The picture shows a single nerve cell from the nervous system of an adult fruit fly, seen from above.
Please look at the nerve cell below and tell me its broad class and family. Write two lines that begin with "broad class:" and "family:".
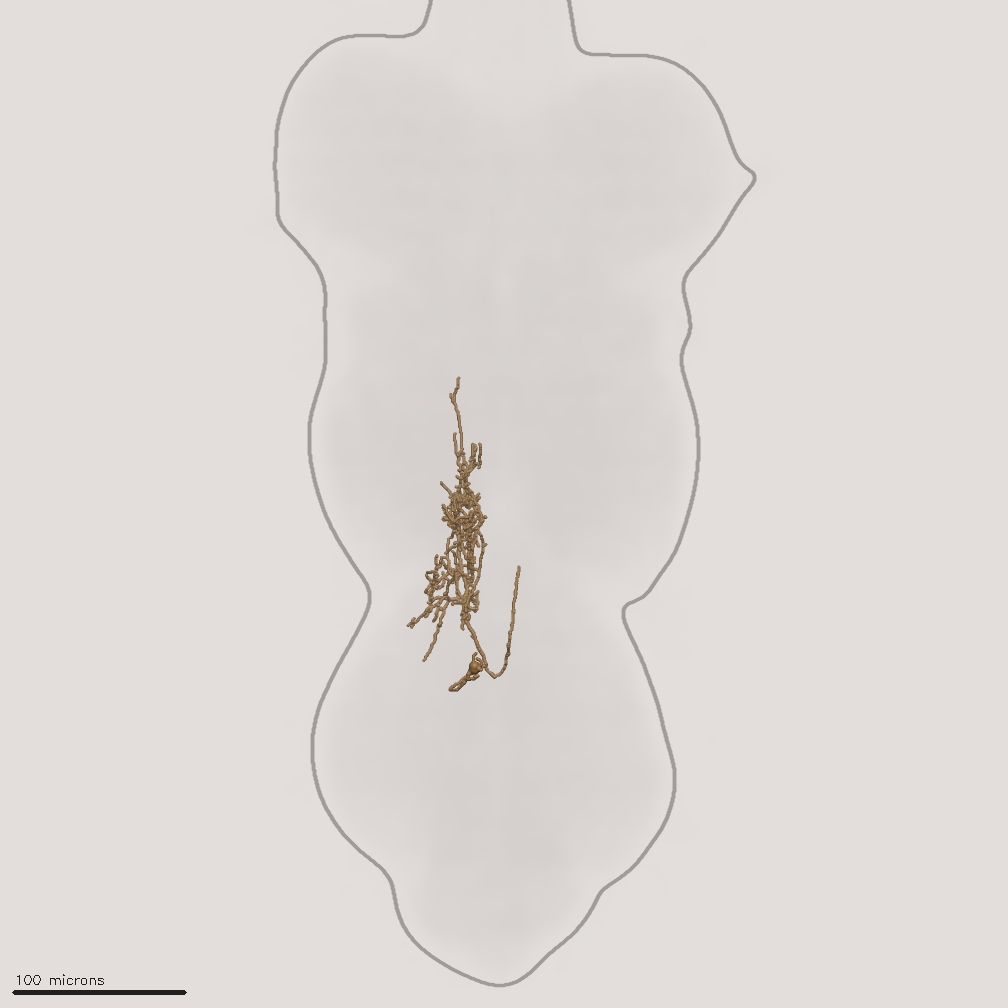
broad class: ascending neuron
family: hemilineage 19B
